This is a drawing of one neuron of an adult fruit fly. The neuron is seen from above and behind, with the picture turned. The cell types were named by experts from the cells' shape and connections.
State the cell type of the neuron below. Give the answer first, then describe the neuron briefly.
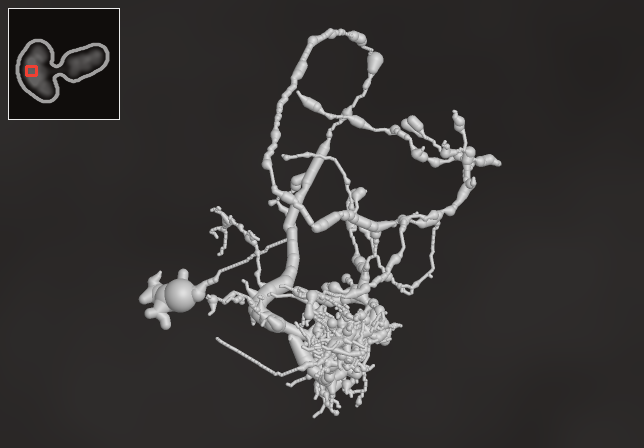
It is of cell type vLN28. This is a central-brain intrinsic neuron. It is in the brain and does not reach the nerve cord. Dozens of branch ends can be seen.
